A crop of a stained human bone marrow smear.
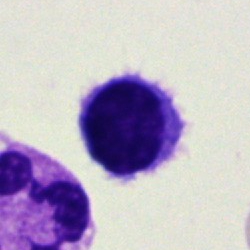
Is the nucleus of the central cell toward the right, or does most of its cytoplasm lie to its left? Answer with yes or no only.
No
